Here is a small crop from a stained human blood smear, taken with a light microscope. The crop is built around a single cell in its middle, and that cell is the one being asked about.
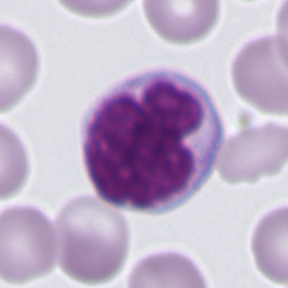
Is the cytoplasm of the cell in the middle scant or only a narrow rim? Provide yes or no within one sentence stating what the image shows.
Yes, the cytoplasm of this cell is scant.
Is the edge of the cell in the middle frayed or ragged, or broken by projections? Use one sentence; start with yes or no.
No, this cell's edge is smooth, without blebs, tags or ragged parts.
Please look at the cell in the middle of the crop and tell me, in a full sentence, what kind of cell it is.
The cell at the heart of this crop is a large granular lymphocyte.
